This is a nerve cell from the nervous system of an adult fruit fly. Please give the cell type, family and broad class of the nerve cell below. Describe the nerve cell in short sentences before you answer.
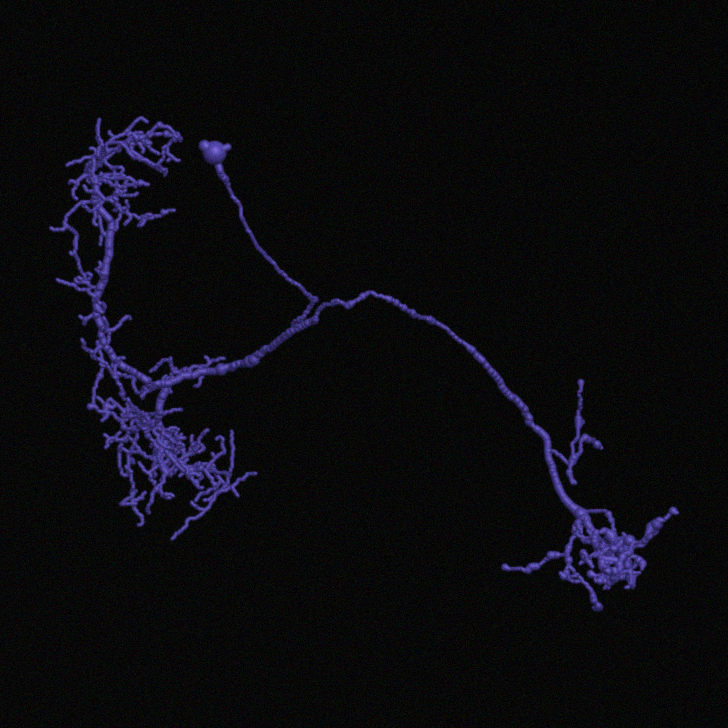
In this view it is wider than it is tall. Its cell type is WED080. Its family is hemilineage WEDd2. Its broad class is central-brain intrinsic neuron.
